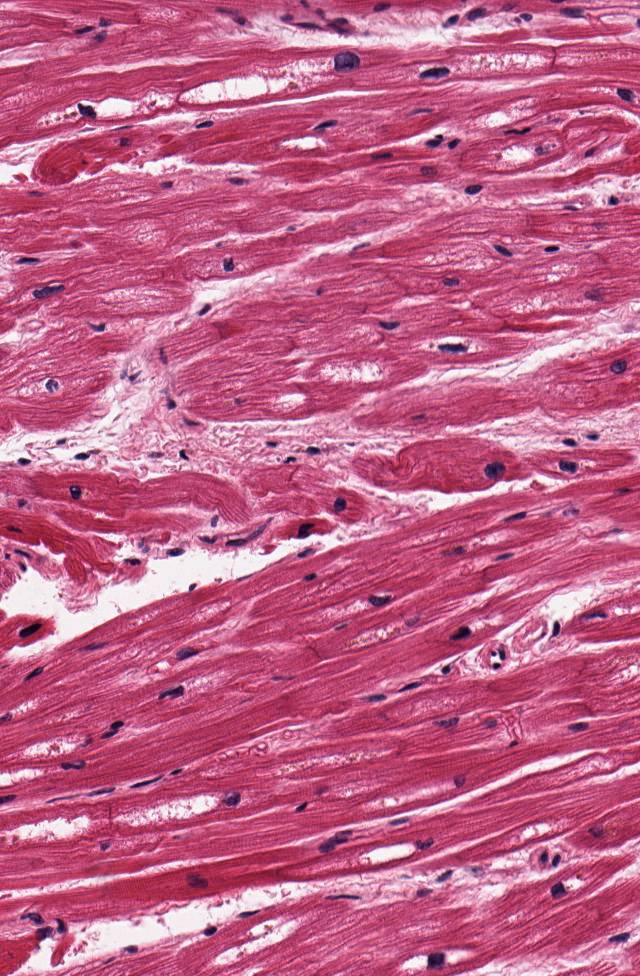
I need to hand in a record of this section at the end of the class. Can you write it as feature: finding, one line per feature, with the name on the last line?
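Orientation: lower half, fibres parallel, diagonal from lower left to upper right
Branching: fibres branch and join neighbours, not separate strands
Nuclei: many with pale, clear zones at their poles
Fat cells: none
Name: atrial appendage of the heart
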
